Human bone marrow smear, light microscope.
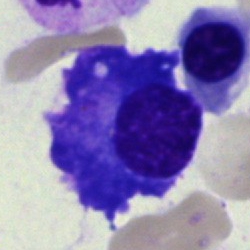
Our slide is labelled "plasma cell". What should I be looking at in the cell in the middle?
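To take the points in turn for this plasma cell, the one that goes with the name is a paler zone in the cytoplasm just to the left of the nucleus.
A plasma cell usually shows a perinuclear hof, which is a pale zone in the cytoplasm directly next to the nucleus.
That pale patch beside the nucleus matches it. The remaining points are simply what is seen: the cytoplasm is abundant and stains a deep blue, the outline is irregular, with small bumps and blunt projections along its margin, and a few small clear vacuoles lie near the upper edge of the cytoplasm.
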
